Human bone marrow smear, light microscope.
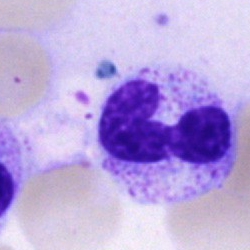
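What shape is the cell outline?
Roughly round.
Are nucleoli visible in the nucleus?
No, none can be seen.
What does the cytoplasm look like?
It is pale lilac and filled with many fine pink-violet granules.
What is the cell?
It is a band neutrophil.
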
